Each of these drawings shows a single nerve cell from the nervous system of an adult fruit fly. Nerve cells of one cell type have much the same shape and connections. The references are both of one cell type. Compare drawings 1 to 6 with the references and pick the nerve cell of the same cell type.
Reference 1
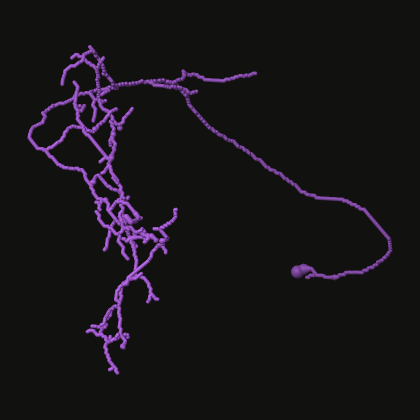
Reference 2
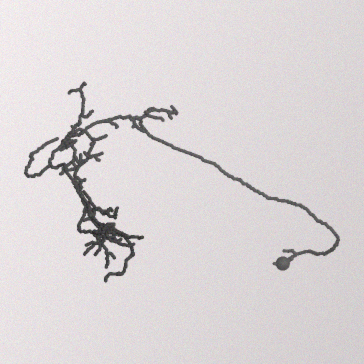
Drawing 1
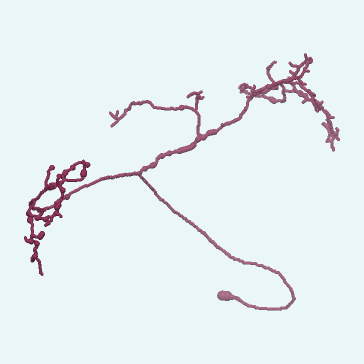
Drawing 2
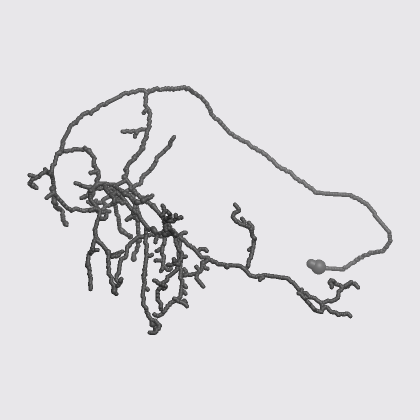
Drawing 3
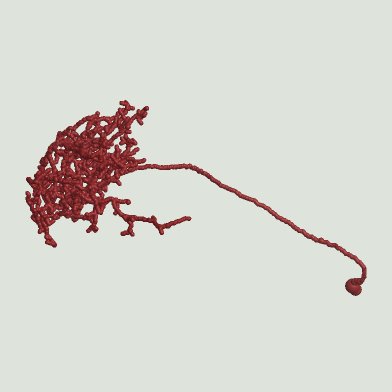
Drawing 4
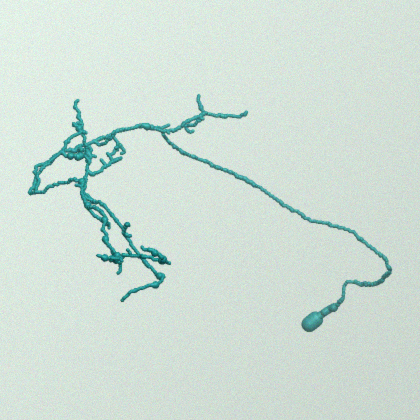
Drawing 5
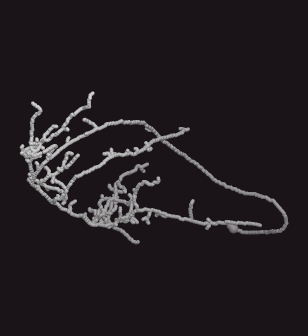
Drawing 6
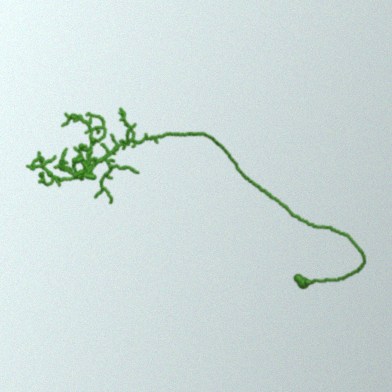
4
